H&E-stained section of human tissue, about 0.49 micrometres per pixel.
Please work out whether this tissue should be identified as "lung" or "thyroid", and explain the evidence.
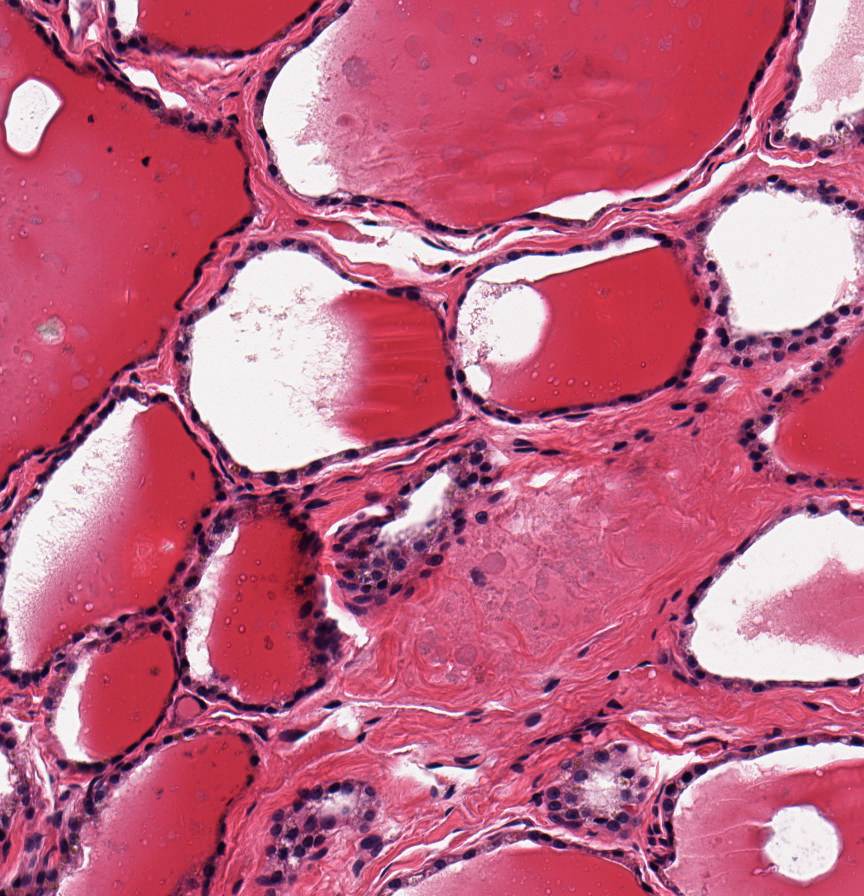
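The tissue is thyroid. Closely packed follicles of widely varying size fill the field, and they contain colloid.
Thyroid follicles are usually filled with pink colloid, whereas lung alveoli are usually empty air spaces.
The follicles here are lined by a single layer of flattened to low cuboidal cells with dark nuclei.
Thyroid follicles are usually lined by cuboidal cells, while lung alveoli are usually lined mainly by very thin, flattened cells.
A broader area of pale pink fibrous stroma lies between follicles in the centre and right of the field, and no fat cells are present.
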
